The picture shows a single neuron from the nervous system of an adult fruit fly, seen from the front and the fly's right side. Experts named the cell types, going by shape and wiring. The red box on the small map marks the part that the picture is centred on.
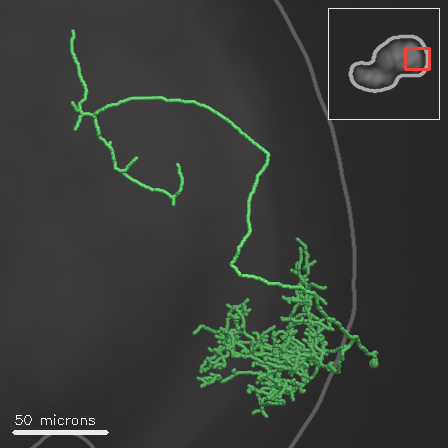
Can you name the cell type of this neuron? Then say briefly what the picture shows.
The cell type is MeLo1. Its broad class is optic-lobe intrinsic neuron. From top to bottom in the picture it spans about 200 microns. Dozens of branch ends can be seen.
